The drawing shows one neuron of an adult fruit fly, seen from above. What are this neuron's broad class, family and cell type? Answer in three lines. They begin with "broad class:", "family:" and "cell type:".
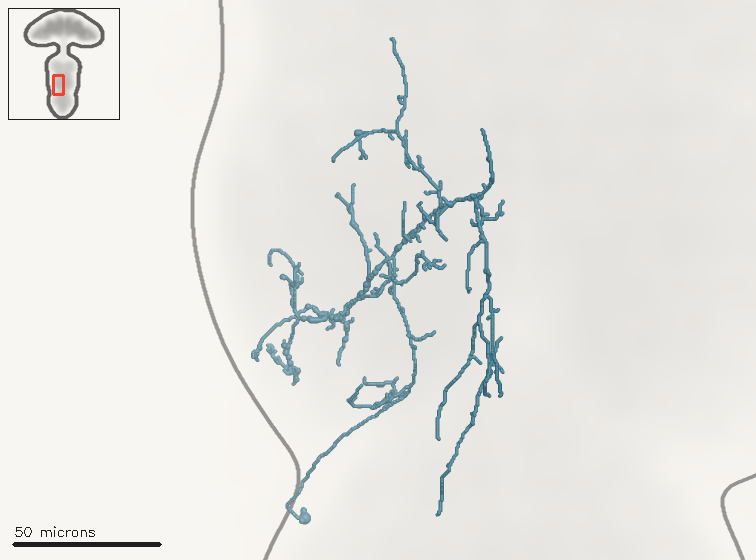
broad class: nerve-cord intrinsic neuron
family: hemilineage 21A
cell type: IN21A052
